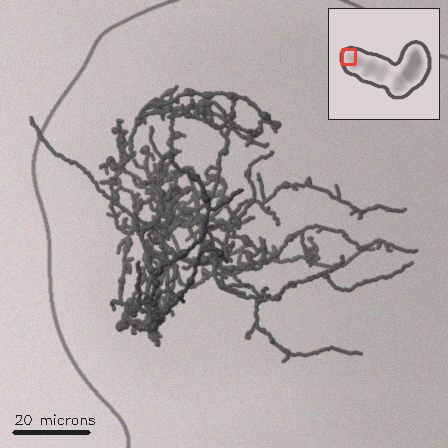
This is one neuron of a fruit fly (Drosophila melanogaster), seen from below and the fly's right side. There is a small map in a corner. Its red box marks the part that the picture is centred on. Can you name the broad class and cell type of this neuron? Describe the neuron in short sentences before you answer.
No cell body is drawn. By the scale bar it is about 100 microns wide in this view. Dozens of branch ends can be seen. It is a nerve-cord intrinsic neuron. The cell type is INXXX302.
